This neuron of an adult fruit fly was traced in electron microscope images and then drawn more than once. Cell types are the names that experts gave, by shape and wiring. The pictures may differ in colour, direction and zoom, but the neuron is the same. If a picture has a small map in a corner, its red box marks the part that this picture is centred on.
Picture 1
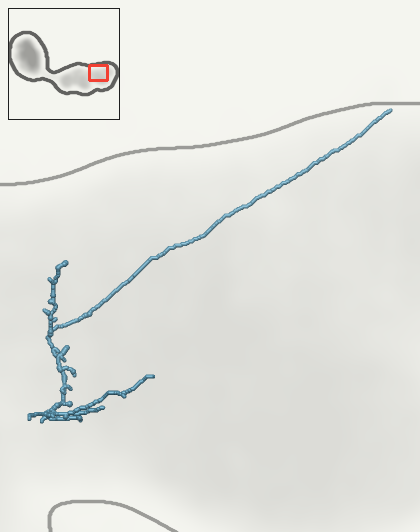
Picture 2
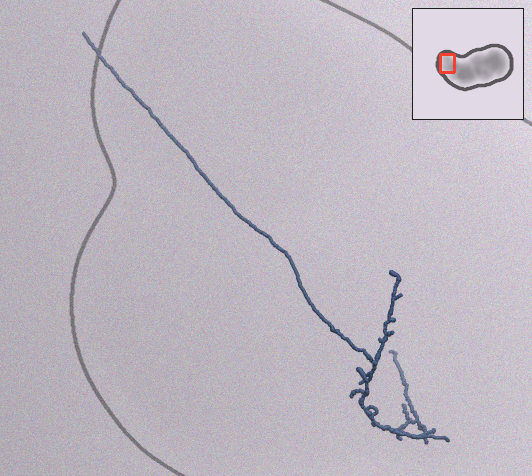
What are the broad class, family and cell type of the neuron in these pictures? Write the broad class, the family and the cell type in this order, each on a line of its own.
sensory neuron entering the nerve cord
class mechanosensory proprioceptive
SNpp15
